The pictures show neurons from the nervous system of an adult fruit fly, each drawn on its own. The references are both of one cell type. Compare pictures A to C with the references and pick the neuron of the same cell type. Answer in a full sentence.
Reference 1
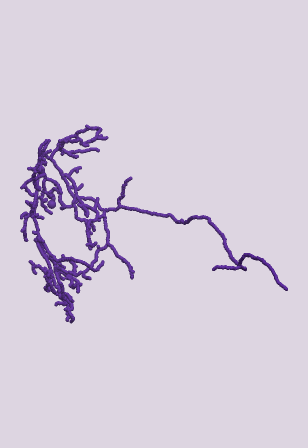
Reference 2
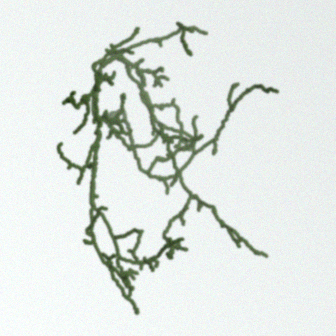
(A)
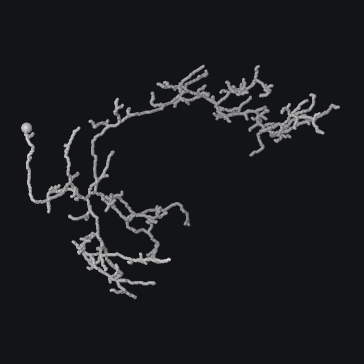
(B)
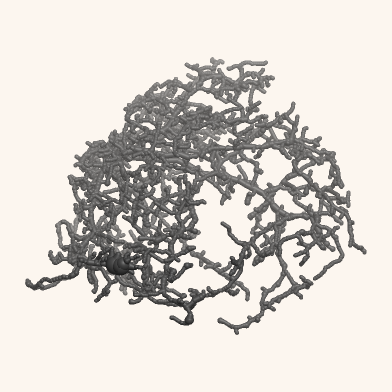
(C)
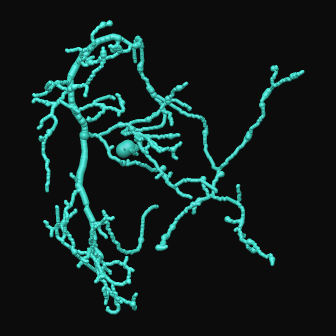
The neuron in picture C is of the same cell type.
